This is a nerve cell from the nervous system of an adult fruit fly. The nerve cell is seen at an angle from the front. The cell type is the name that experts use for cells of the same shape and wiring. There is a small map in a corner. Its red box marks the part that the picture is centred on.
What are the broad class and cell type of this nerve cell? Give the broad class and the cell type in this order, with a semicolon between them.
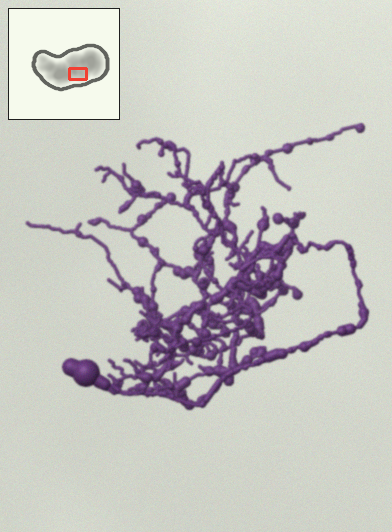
central-brain intrinsic neuron; SAD116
